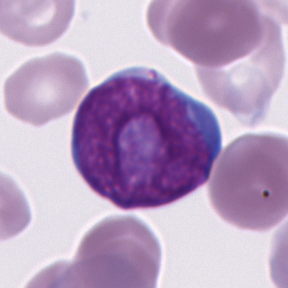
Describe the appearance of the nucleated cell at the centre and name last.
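Right in the centre of the nucleus there's a pale lilac area. The rim of cytoplasm is widest on the right side, and you won't find granules or vacuoles in it. It's a myeloblast.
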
